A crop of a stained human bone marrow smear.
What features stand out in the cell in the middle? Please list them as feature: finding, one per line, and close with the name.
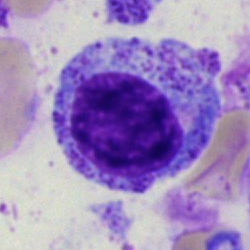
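Nucleus: off-centre, toward the lower left
Chromatin: dark purple, coarsely clumped
Cytoplasm: pale blue
Granules: many, coarse, dark purple, packing the cytoplasm
Name: myelocyte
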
